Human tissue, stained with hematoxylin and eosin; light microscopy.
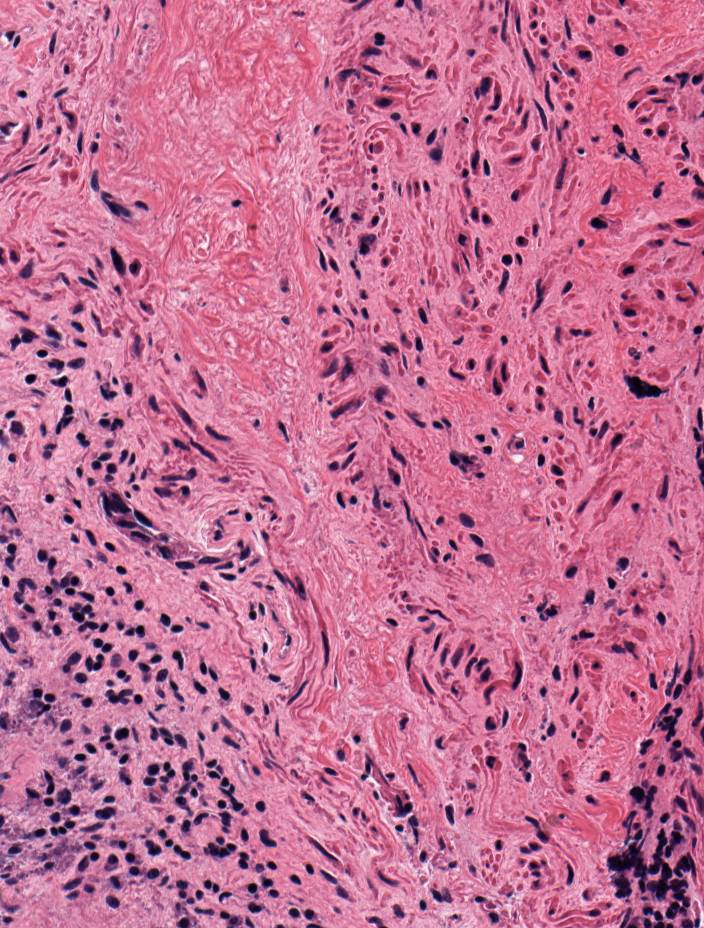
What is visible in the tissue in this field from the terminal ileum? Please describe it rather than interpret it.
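Collagen lies in wavy bundles running in varied directions. Spindle cells with elongated, often wavy, dark nuclei are scattered among them. The lower left holds a denser crowd of small round dark nuclei. A small cluster of very dark, crowded nuclei occupies the lower right corner.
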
